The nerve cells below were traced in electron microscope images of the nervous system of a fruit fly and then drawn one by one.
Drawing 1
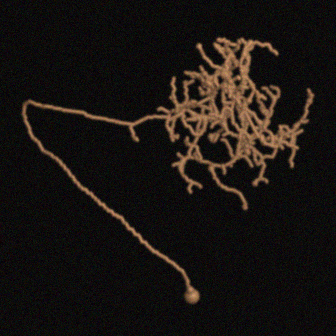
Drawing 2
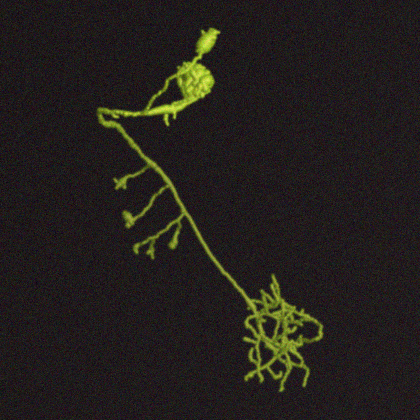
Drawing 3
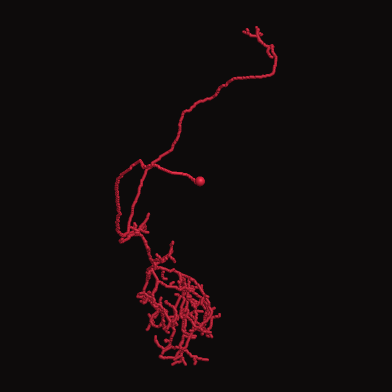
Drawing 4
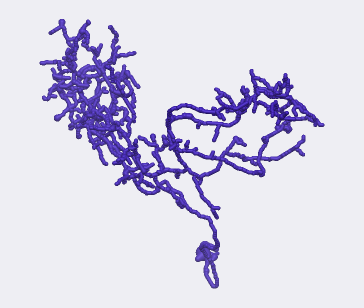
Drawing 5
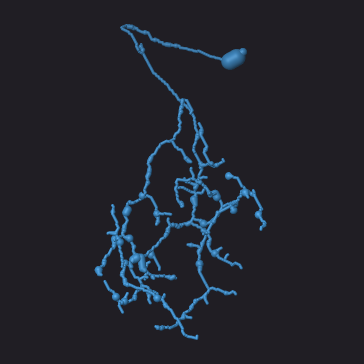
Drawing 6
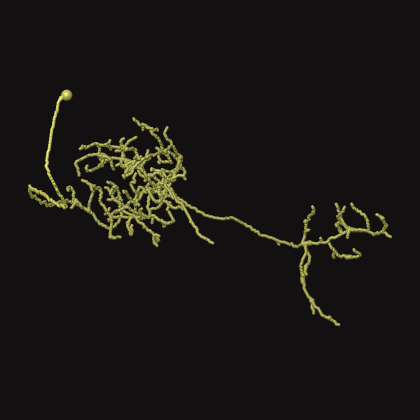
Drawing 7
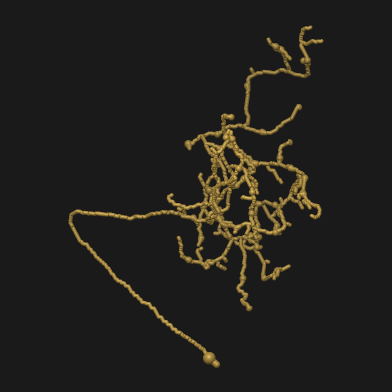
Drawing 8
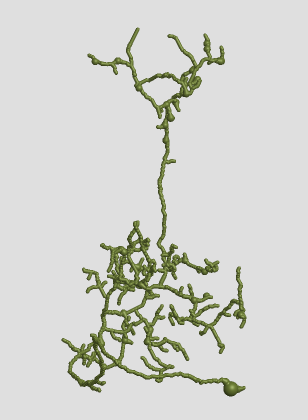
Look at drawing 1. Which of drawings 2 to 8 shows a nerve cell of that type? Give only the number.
7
